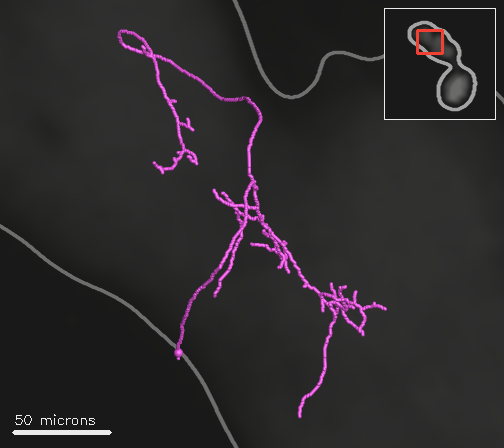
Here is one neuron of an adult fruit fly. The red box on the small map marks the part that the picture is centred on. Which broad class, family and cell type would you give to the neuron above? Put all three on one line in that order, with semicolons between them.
nerve-cord intrinsic neuron; hemilineage 01A; IN01A087_a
